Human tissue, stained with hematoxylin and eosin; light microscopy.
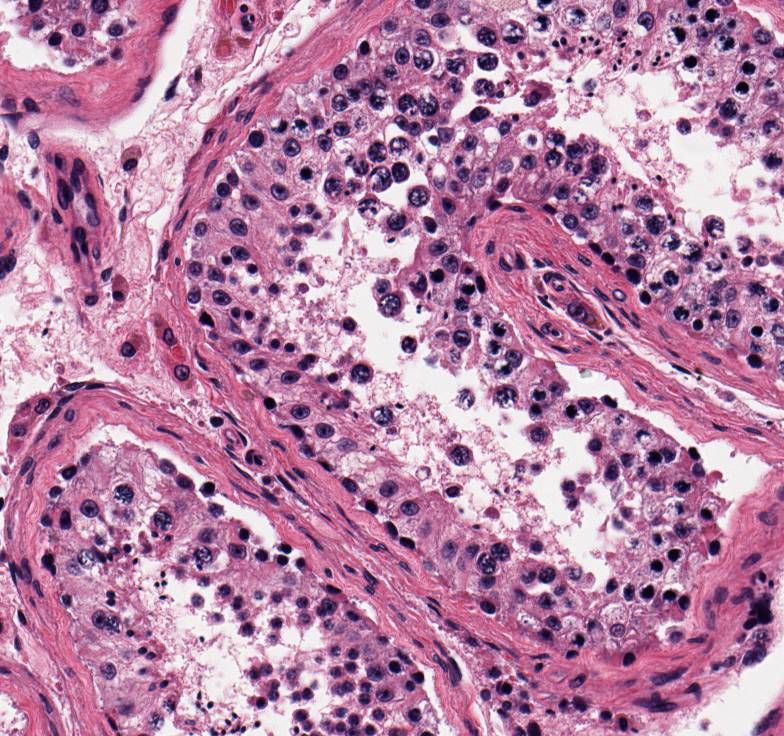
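Testis: notice several cut tubules, each lined by many cell layers and parted by narrow strips of tissue. Many cells are round, with large round nuclei of coarse, clumped dark chromatin. Tubule centres hold pale pink wispy material and loose cells among white spaces. Upper left, tissue between tubules is loose and pale, with wispy pink strands and few nuclei.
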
